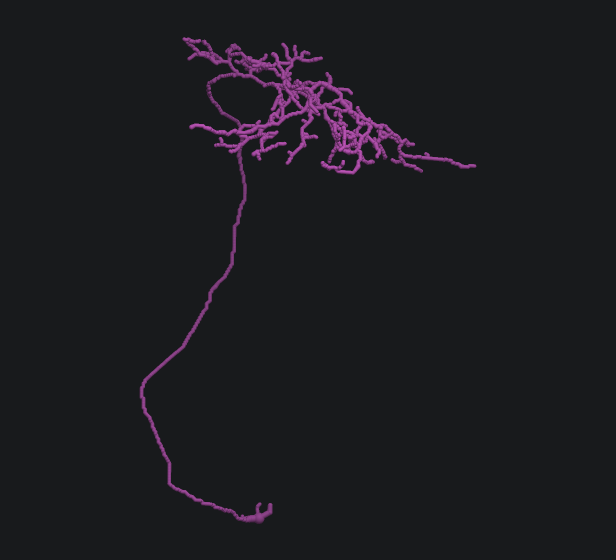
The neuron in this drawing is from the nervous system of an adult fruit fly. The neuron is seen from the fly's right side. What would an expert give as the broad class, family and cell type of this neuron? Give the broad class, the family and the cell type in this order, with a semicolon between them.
nerve-cord intrinsic neuron; hemilineage 02A; IN02A042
